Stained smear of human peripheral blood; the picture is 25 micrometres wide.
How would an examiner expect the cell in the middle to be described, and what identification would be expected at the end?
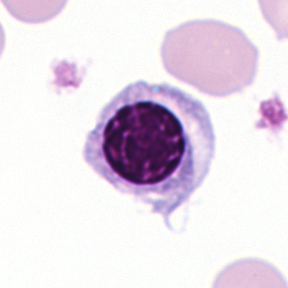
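See how the outline is irregular rather than smoothly round? A thin tag of cytoplasm tapers off downward from the lower edge. The chromatin's dark purple and coarsely clumped, and there aren't any granules in the cytoplasm. That one's a normoblast.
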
